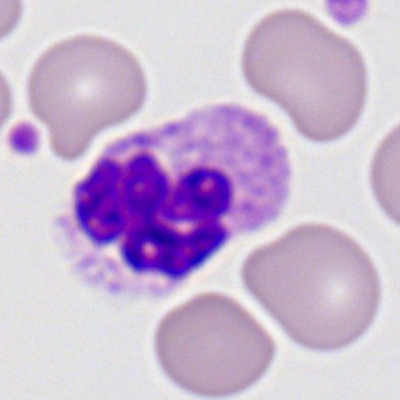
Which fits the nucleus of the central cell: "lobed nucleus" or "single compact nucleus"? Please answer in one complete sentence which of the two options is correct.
There are two or more lobes forming the nucleus of the cell.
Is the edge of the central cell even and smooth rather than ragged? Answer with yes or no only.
No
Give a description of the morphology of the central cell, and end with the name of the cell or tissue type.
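In this cell the chromatin is dense, dark purple and coarsely clumped, and no nucleoli can be made out in the nucleus. The cytoplasm contains fine pale lilac-pink granules and no vacuoles. It is a segmented neutrophil.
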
